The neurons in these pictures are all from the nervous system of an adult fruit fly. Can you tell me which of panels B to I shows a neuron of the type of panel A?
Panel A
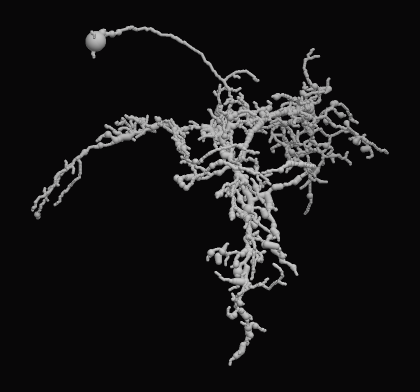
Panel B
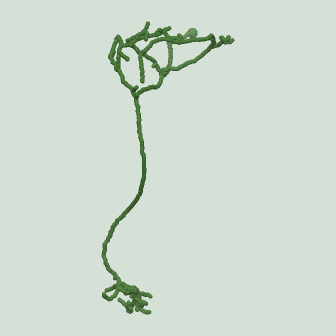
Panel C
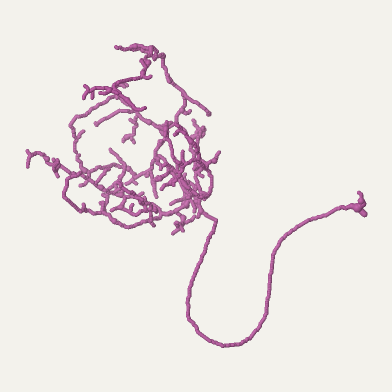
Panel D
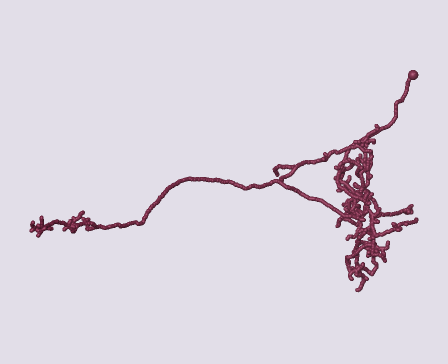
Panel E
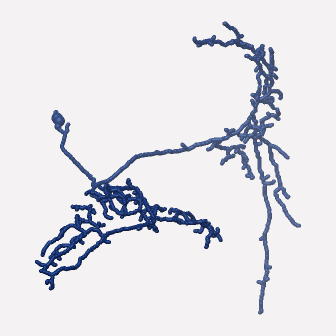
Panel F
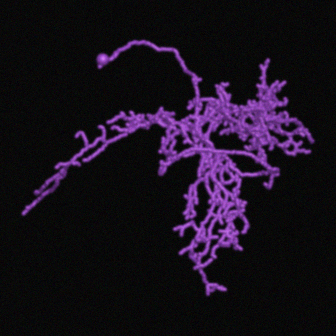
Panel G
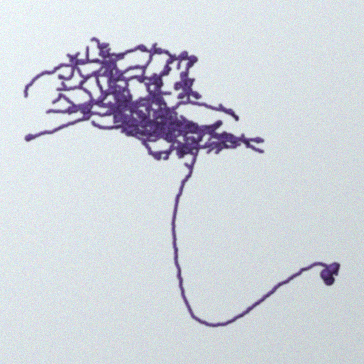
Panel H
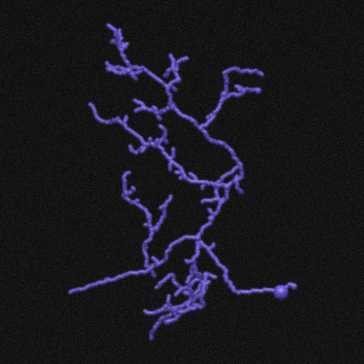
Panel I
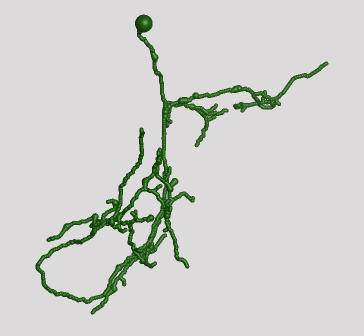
F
